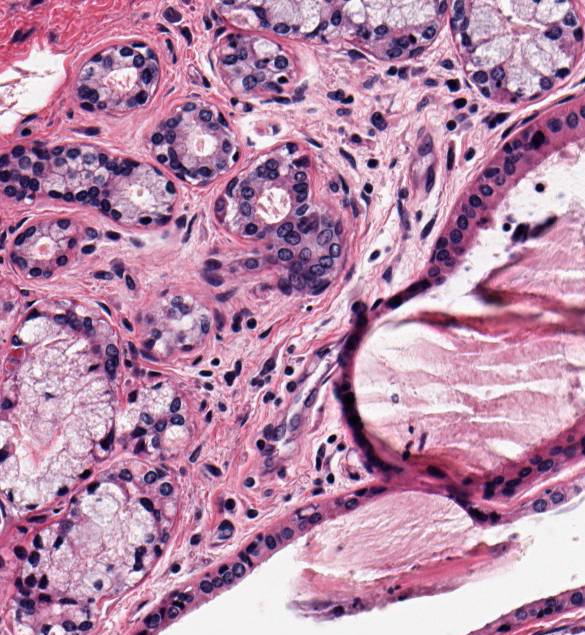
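Minor salivary gland: acini fill the left half; large dilated ducts run along the right and bottom. Many acini seem made of cells with pale, foamy cytoplasm and dark nuclei flattened at the base. The right duct looks thinly lined by low cuboidal cells with dark nuclei. Loose pink fibrous connective tissue with spindle-shaped nuclei lies between.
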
